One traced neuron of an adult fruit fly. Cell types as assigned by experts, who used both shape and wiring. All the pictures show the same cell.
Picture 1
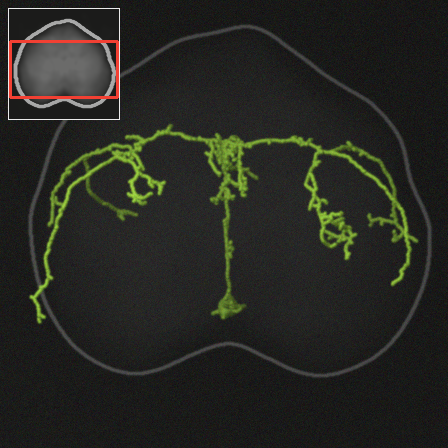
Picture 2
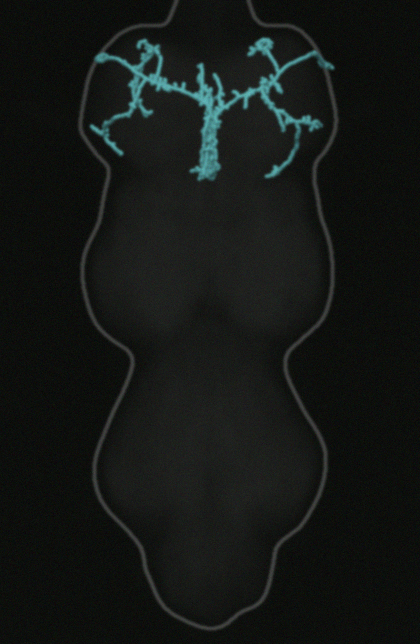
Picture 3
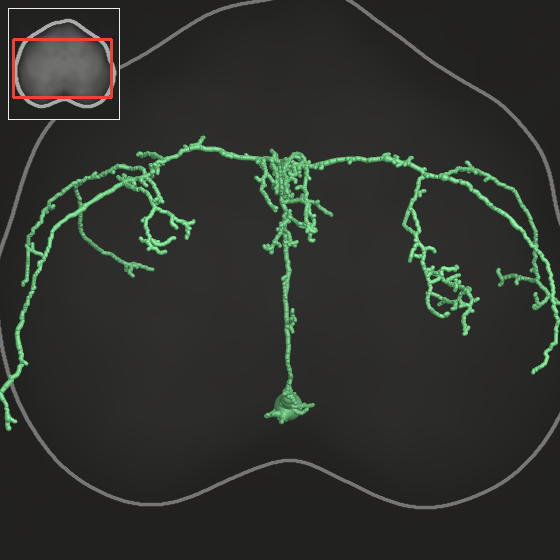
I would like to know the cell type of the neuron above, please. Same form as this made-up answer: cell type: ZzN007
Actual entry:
cell type: EN00B008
